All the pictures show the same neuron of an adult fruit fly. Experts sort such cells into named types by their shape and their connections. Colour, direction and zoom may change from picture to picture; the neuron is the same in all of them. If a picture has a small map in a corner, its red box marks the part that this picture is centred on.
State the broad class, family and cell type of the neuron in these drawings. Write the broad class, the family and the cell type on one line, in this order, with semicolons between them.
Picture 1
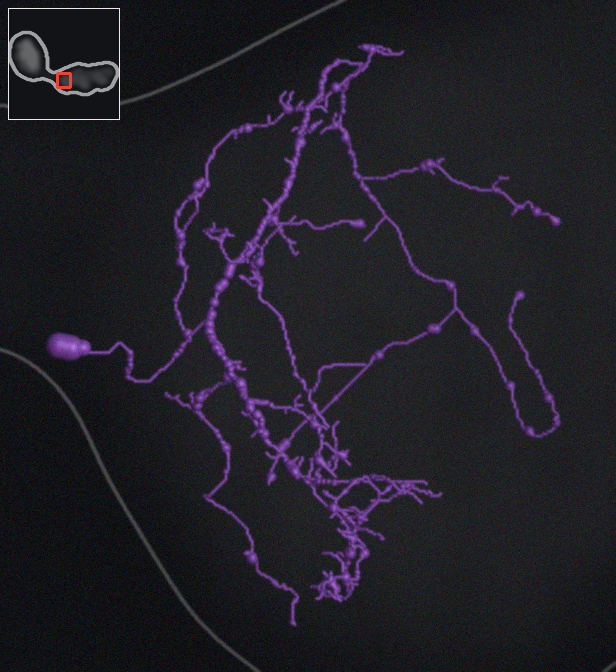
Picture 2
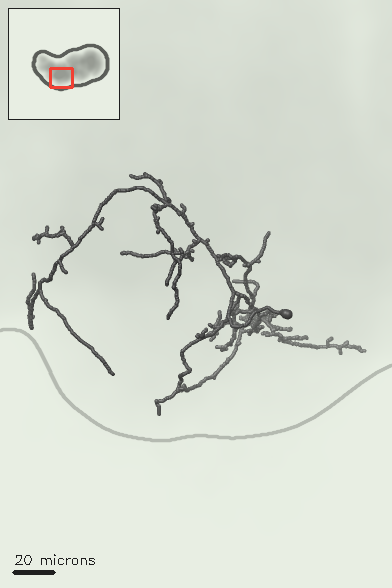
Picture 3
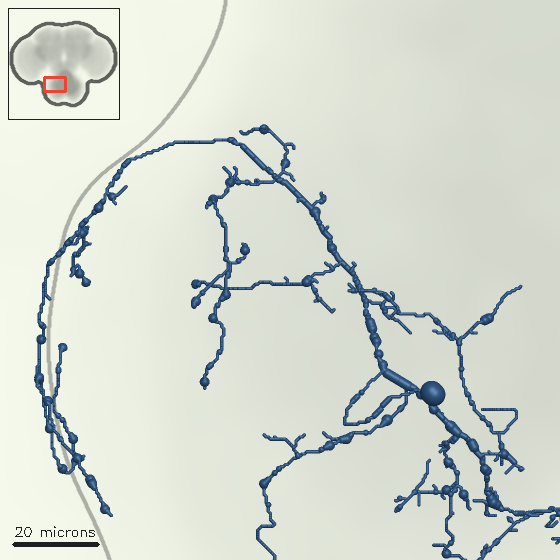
nerve-cord intrinsic neuron; hemilineage 16B; IN16B055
